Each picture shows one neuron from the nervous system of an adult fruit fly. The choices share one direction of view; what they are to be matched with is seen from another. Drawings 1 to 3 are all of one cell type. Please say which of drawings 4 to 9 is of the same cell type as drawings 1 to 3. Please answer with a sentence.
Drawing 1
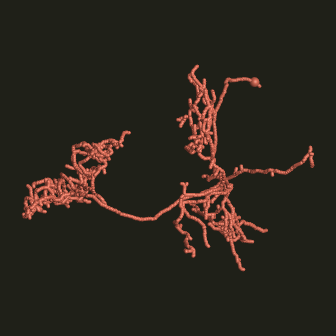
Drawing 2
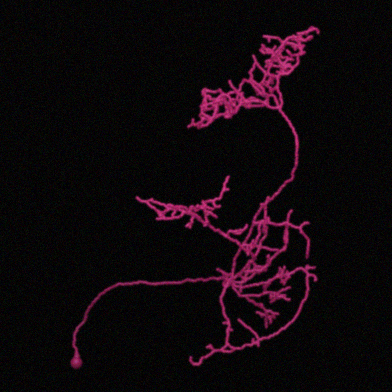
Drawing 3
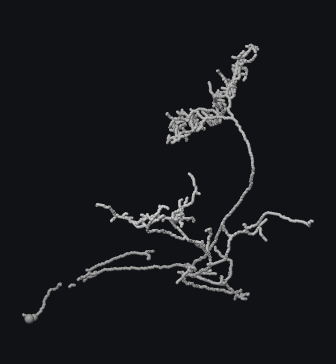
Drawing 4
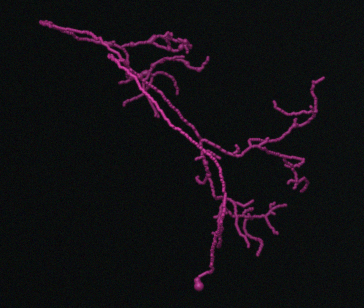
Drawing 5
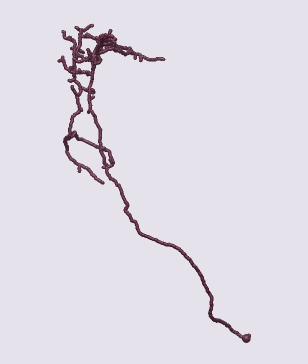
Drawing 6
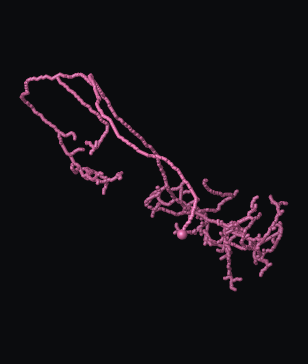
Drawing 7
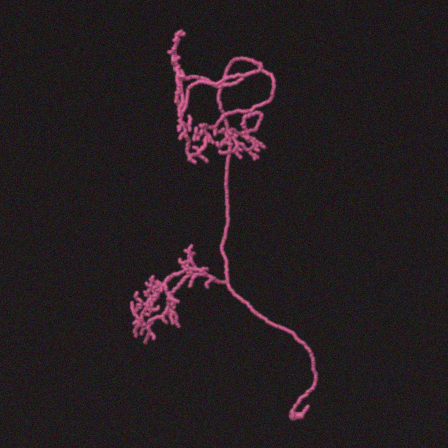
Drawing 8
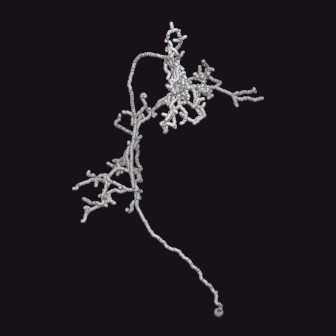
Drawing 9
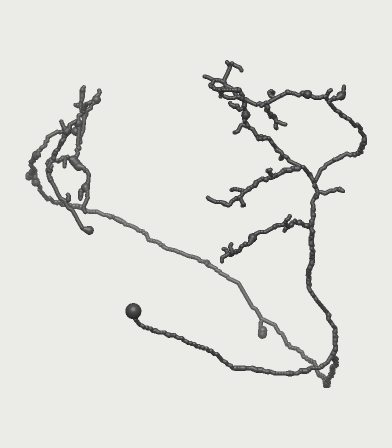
Drawing 8 shows a neuron of the same cell type.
